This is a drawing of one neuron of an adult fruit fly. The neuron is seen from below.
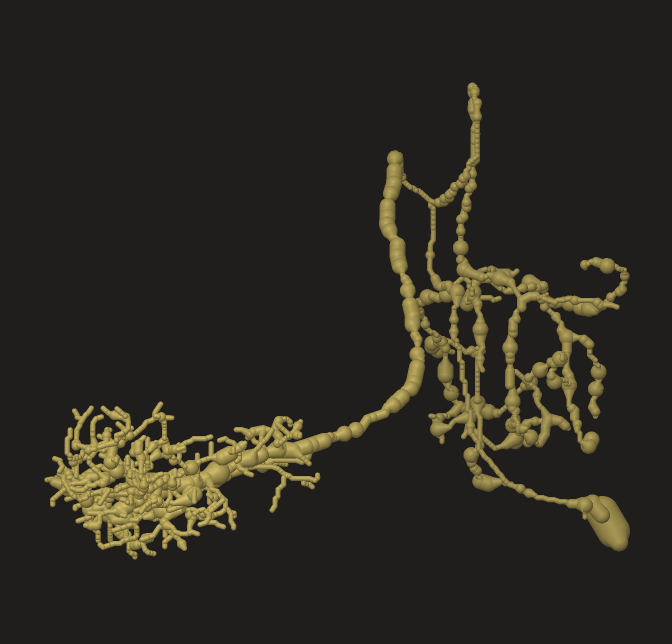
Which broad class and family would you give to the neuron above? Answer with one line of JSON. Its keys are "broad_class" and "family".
{"broad_class": "visual projection neuron", "family": "hemilineage VPNv1"}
